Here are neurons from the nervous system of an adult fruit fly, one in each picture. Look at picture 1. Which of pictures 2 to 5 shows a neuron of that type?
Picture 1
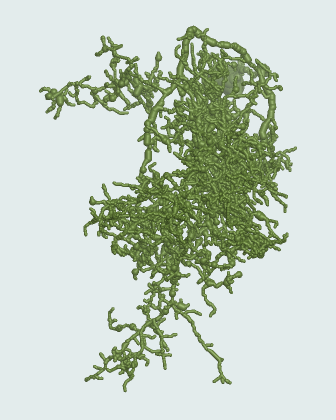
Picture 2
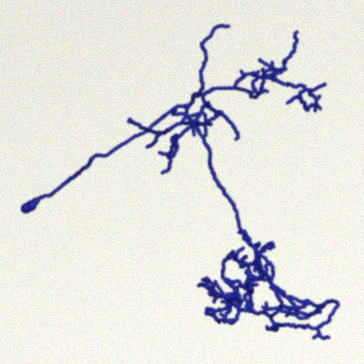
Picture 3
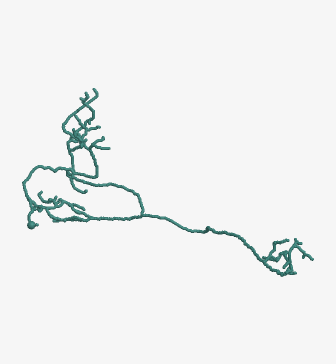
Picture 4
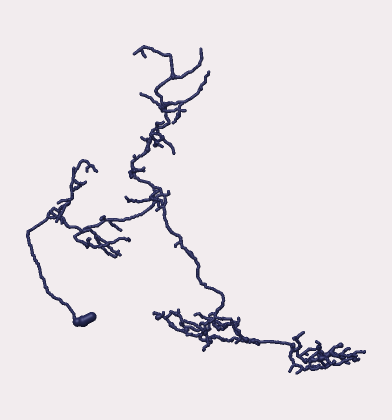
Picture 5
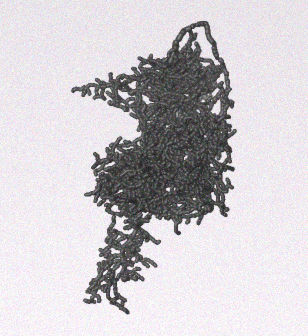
5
